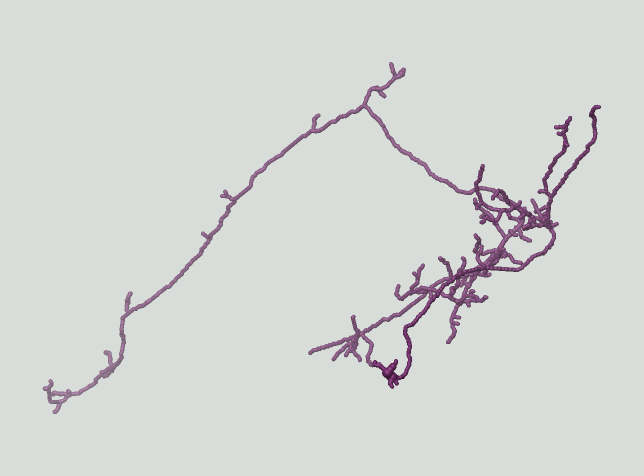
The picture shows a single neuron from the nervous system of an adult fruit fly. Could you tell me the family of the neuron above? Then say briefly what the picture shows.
The family is hemilineage 06A. It is a nerve-cord intrinsic neuron. The cell body is at the bottom of the picture. The picture shows dozens of branch ends.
